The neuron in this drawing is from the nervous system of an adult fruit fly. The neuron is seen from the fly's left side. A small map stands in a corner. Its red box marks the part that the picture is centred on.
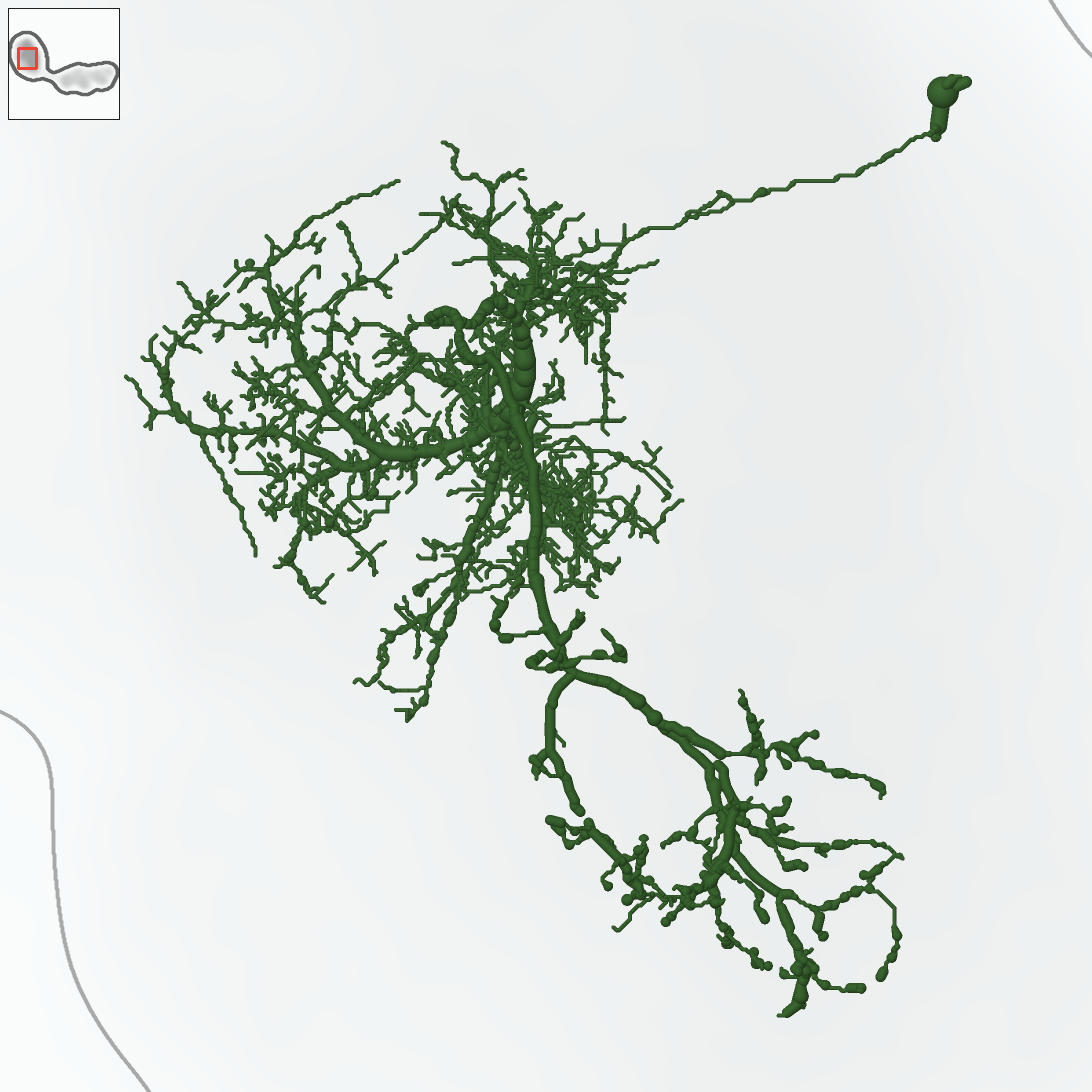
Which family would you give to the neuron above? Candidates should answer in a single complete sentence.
Concerning family, this neuron is hemilineage SMPpv2_ventral.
